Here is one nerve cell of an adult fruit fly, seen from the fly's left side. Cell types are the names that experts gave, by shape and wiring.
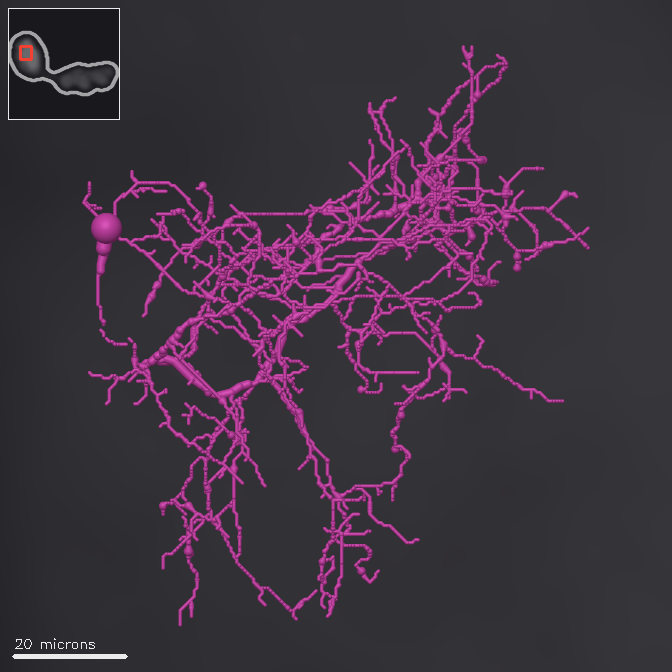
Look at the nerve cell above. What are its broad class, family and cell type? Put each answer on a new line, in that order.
central-brain intrinsic neuron
hemilineage VLPl2_medial
CB3466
